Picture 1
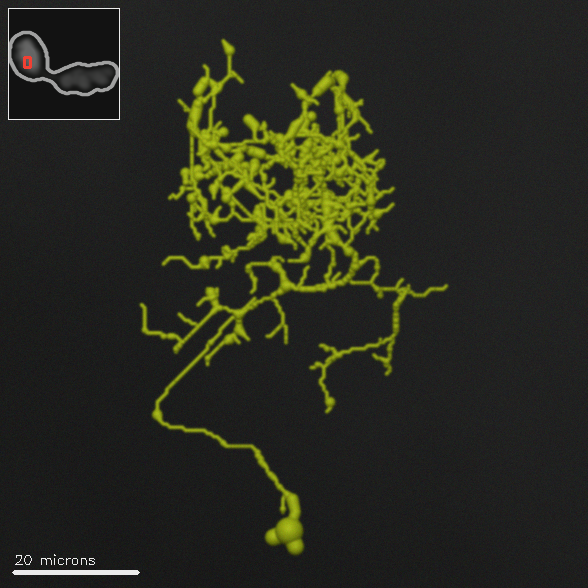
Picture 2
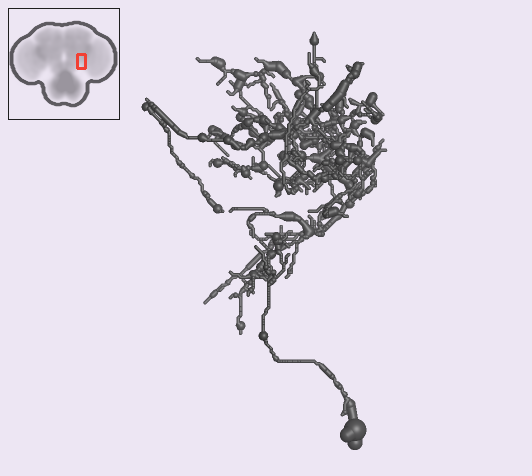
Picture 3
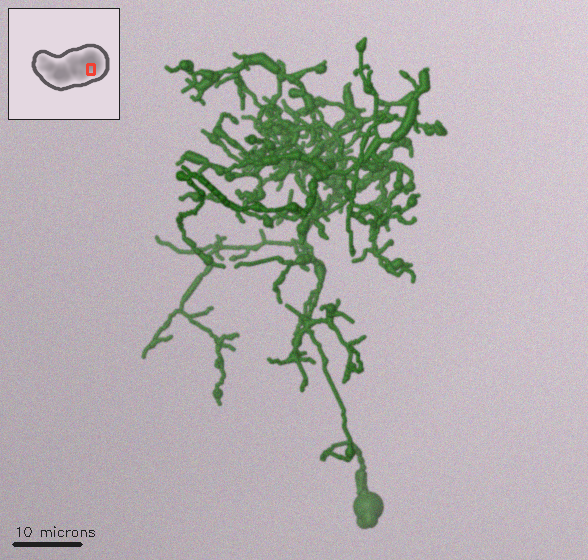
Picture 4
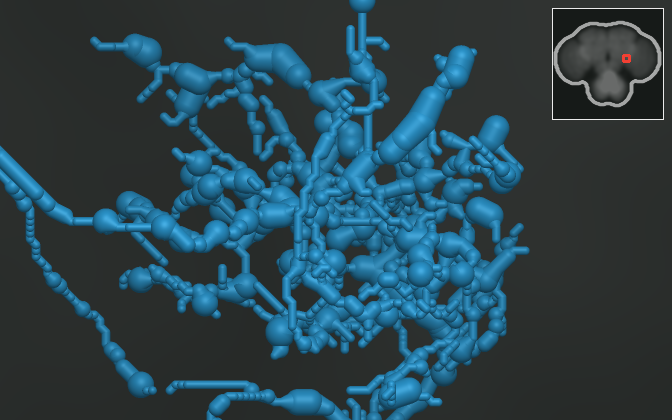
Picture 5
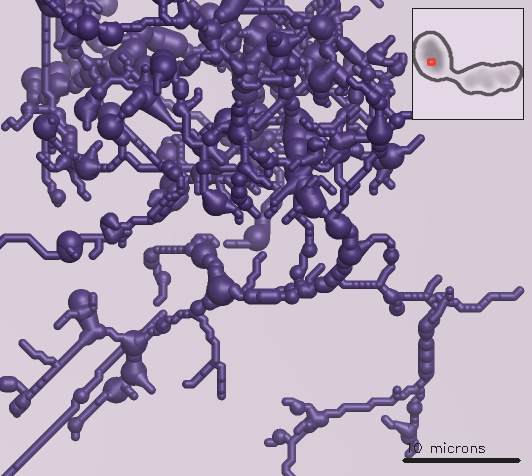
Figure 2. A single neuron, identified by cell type: WED055_b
